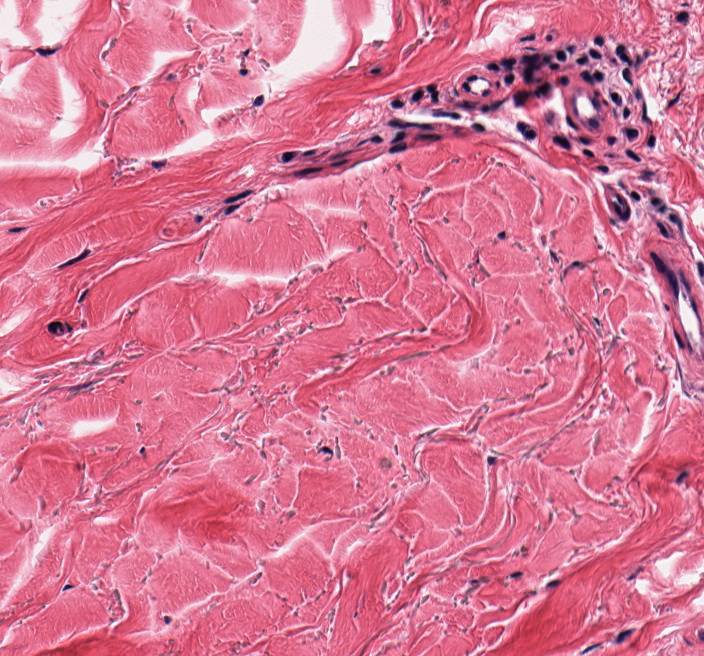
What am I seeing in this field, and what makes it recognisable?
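You're looking at dermis. Nuclei are sparse, small, dark and mostly elongated, sitting in the thin spaces between bundles.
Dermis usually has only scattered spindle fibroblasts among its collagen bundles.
Sparse nuclei like these also keep it apart from peripheral nerve, whose fascicles are usually crowded with Schwann cell nuclei. Up in the right corner there's a small cluster of small vessels with round open lumens, ringed by crowded dark nuclei. No epithelium, glands, tubules or fat cells anywhere.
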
